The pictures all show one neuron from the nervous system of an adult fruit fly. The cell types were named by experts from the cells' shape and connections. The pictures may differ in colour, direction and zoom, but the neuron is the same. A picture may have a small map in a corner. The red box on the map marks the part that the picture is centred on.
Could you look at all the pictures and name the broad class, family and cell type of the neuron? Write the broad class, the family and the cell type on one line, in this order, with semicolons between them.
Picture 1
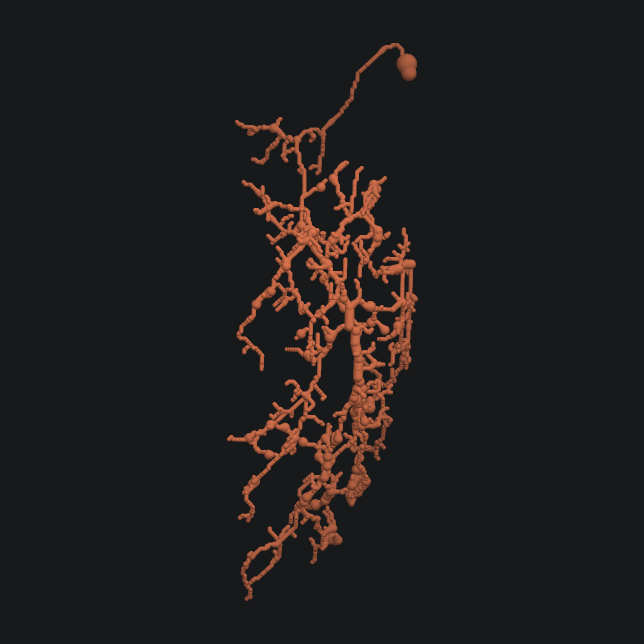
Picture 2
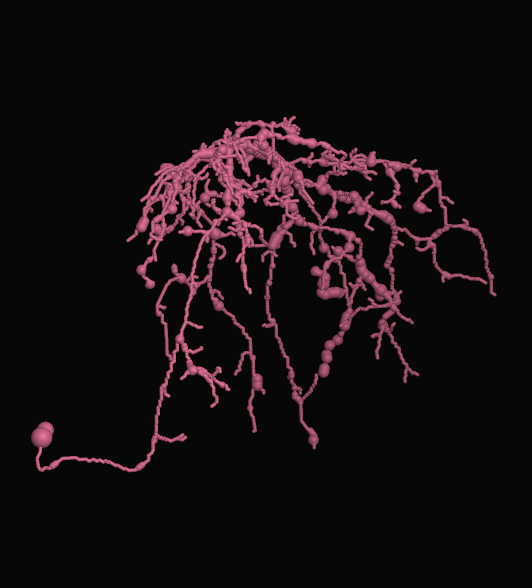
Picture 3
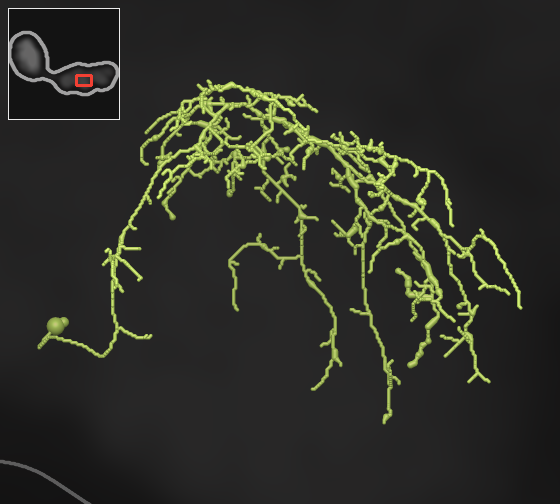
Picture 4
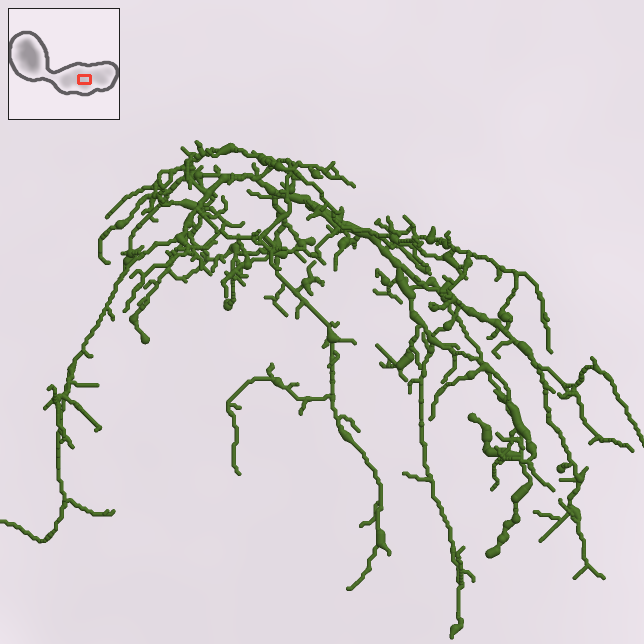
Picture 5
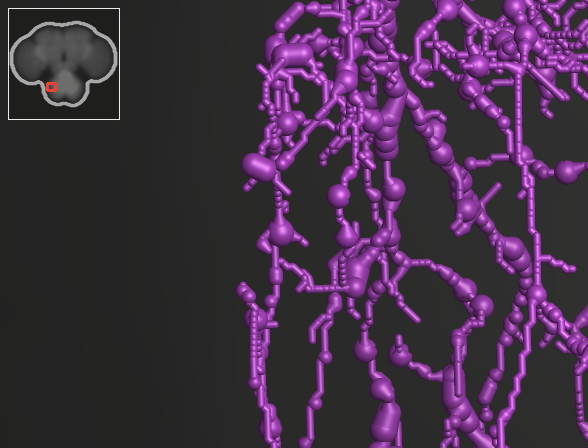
nerve-cord intrinsic neuron; hemilineage 08A; IN08A031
